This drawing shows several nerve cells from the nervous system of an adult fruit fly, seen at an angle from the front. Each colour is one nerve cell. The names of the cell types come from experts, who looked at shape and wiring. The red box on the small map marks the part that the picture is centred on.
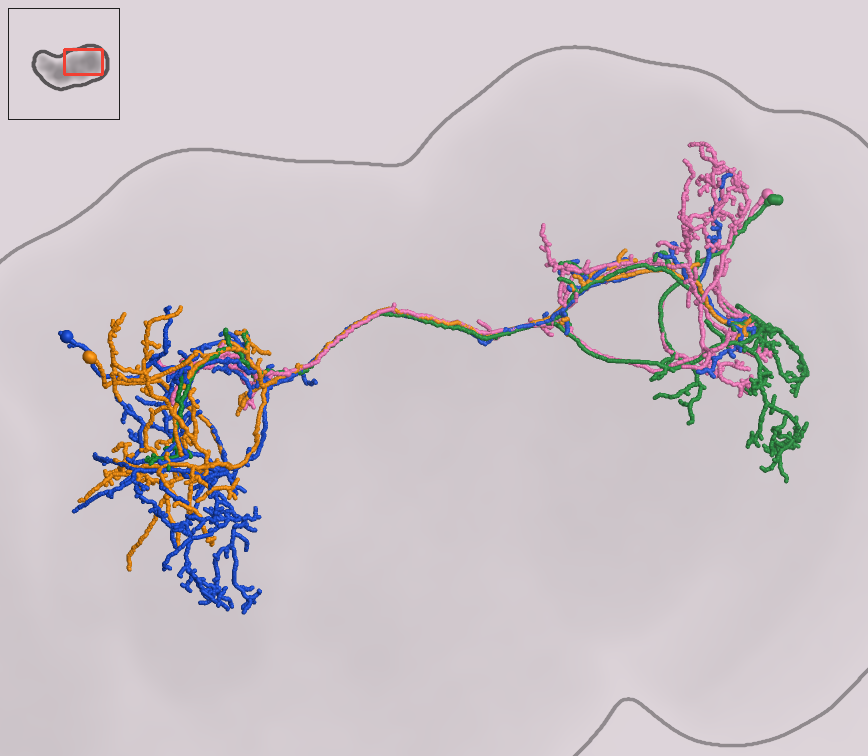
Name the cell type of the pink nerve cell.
CB1005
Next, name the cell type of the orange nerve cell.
AVLP063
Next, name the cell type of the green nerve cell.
CB3569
